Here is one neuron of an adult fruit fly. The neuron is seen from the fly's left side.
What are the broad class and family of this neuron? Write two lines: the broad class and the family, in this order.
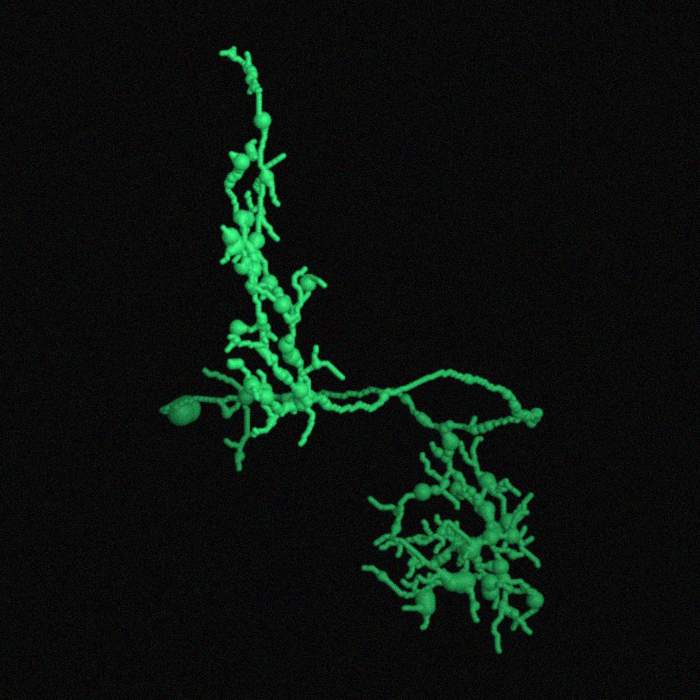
optic-lobe intrinsic neuron
Tm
